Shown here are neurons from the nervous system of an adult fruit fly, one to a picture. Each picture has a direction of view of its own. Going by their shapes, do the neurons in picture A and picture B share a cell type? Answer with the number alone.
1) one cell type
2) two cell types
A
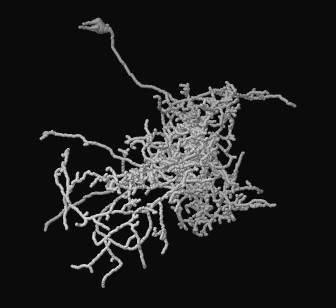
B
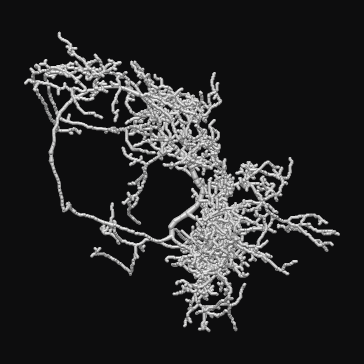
1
